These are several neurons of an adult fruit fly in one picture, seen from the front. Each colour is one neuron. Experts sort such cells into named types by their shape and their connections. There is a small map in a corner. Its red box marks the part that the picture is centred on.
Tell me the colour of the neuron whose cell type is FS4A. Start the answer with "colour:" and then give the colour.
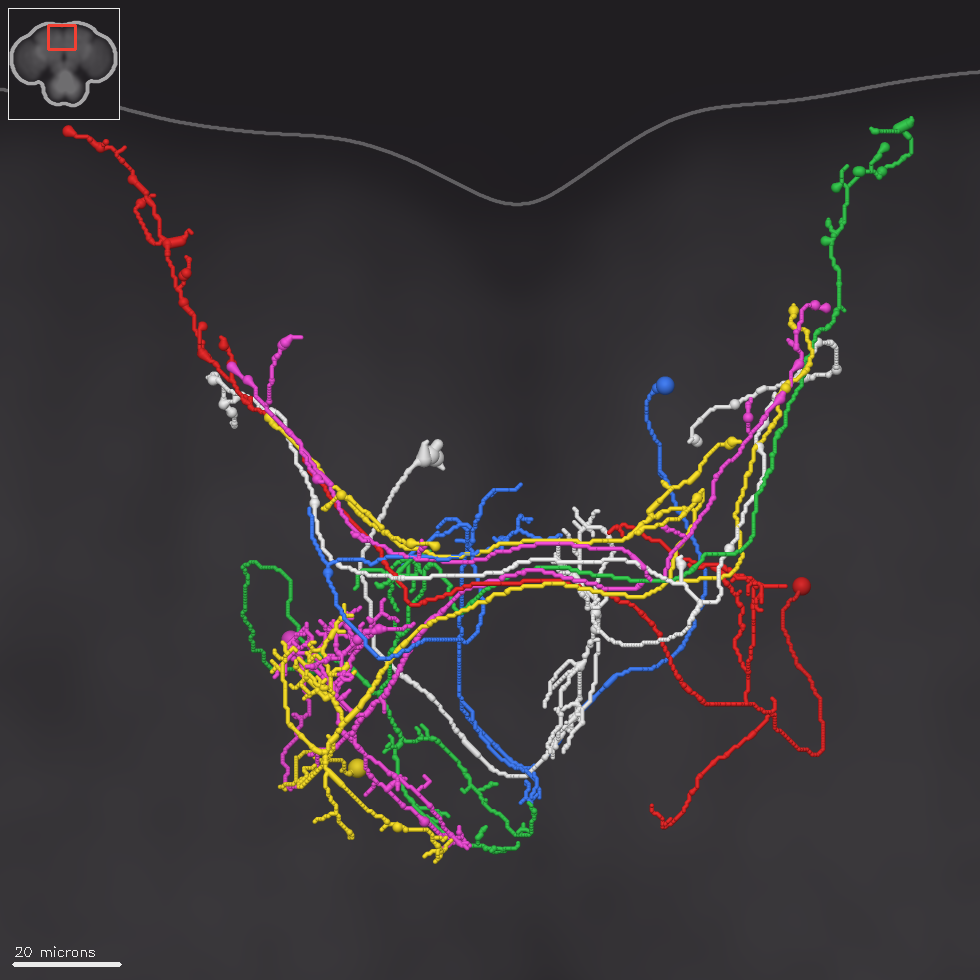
colour: green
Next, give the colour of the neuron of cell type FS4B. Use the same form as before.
colour: red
